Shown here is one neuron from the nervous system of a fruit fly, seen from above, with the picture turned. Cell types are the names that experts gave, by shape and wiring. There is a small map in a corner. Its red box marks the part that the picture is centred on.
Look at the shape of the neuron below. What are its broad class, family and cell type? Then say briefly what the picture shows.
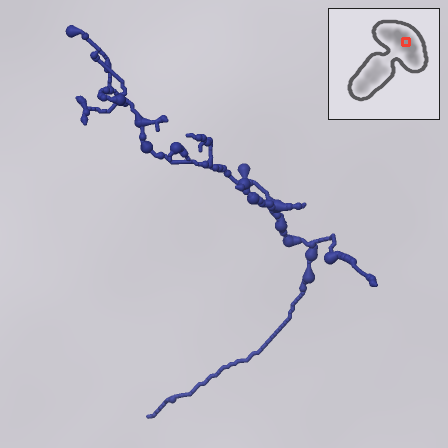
It is a sensory neuron entering the brain. The name of its family is class mechanosensory. Its cell type is TPMN1. It lies in the brain. The drawing shows no cell body.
